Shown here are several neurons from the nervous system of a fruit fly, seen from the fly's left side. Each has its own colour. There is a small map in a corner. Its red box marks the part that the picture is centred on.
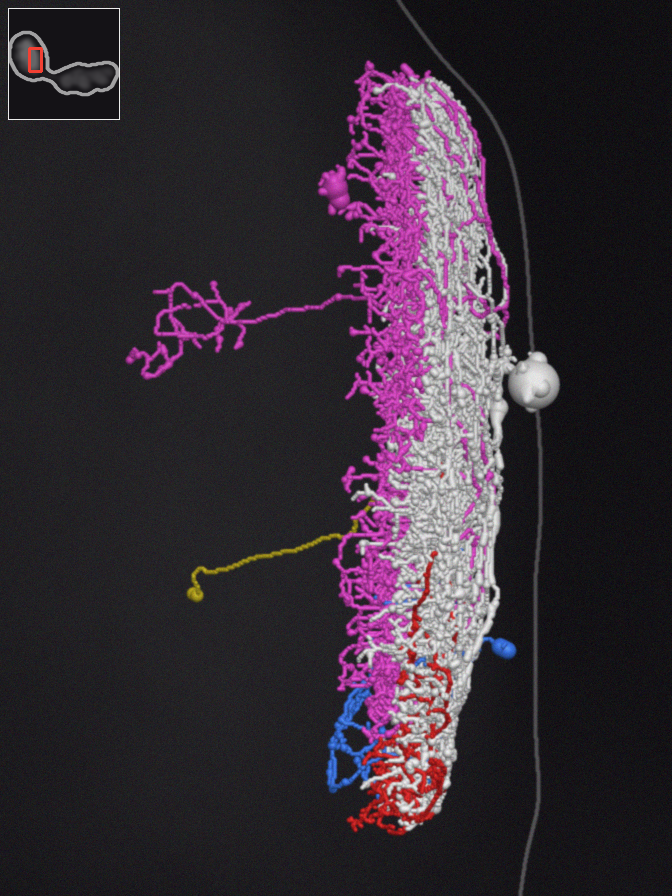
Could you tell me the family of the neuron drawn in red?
LPi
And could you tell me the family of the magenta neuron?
LPT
